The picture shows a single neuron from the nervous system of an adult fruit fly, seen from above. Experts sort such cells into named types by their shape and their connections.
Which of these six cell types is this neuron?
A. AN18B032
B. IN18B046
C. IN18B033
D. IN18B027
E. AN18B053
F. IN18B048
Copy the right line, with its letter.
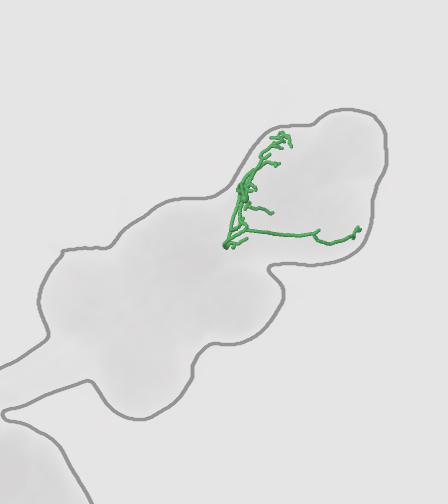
F. IN18B048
